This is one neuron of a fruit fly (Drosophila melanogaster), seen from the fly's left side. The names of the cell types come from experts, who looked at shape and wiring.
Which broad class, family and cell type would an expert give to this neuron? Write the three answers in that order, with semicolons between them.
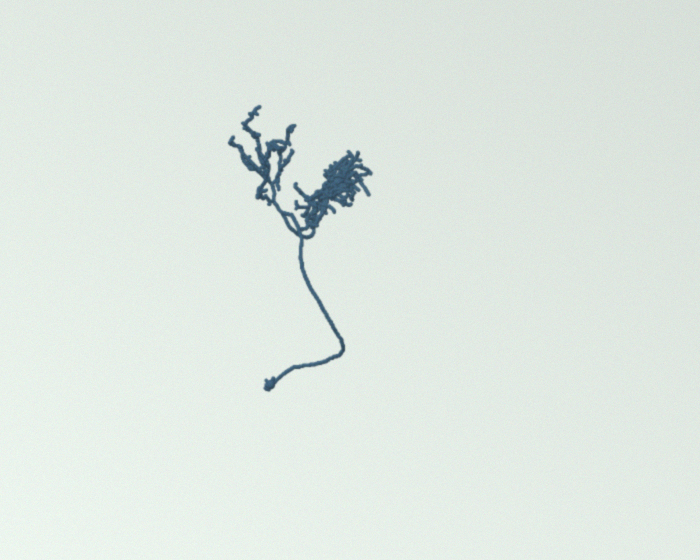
central-brain intrinsic neuron; hemilineage LALv1_dorsal; FB5J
